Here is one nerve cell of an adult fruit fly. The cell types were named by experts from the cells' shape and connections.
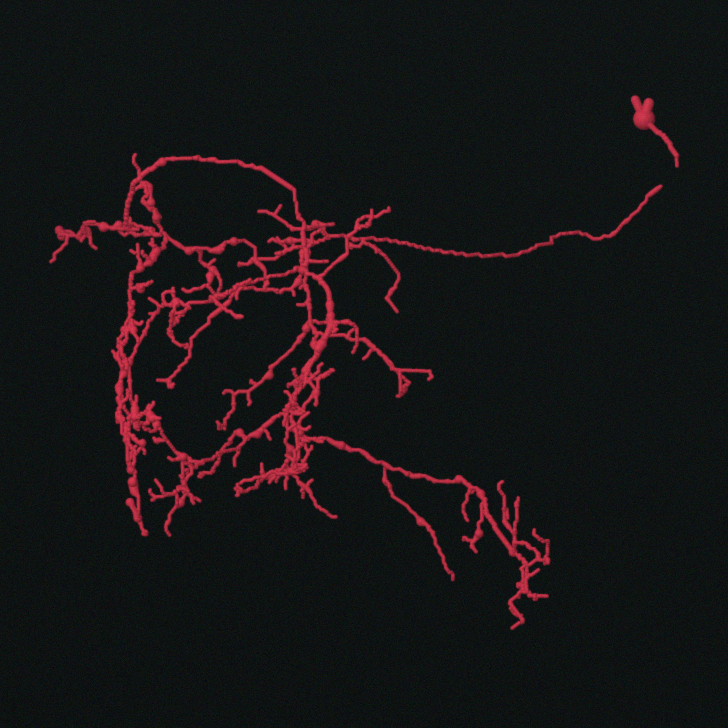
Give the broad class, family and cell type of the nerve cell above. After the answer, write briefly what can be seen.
Its broad class is central-brain intrinsic neuron. Its family is hemilineage DL1_ventral. Its cell type is AVLP529. The cell body is at the upper right of the picture. In this view it is about as wide as it is tall.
